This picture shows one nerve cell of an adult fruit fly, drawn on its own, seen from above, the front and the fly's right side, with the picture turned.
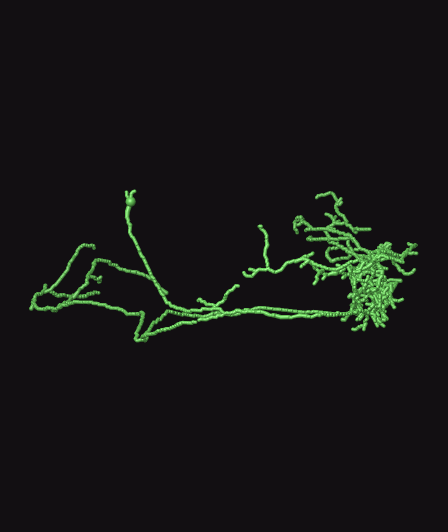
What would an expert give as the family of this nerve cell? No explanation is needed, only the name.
hemilineage SMPad1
